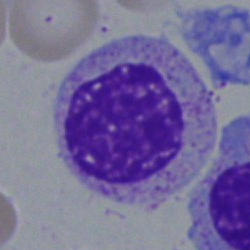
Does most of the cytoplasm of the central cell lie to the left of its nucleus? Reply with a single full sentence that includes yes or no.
No, its nucleus is placed toward the left side of the cell.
